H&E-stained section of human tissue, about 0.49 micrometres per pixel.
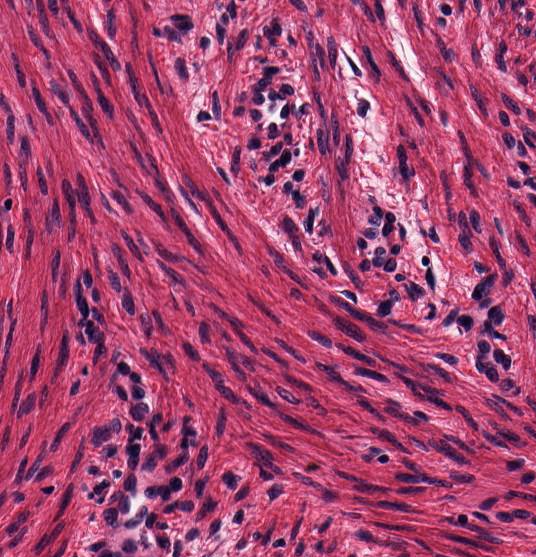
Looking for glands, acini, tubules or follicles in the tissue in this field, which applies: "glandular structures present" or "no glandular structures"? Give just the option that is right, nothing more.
No glandular structures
